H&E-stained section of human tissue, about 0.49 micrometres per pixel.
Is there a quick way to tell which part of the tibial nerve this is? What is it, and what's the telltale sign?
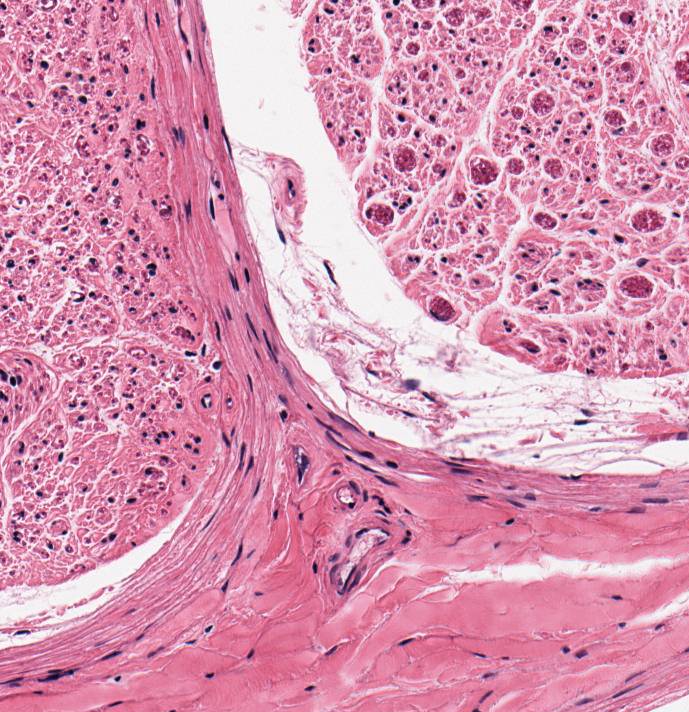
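Nerve fascicle, I'd say, fills these compartments. Each is packed with small round cross-cut profiles, many with a small central pink dot.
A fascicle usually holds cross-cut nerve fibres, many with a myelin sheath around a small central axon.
A curved band of wavy pink fibres with elongated dark nuclei runs parallel to the right border of the upper-left compartment. Across the bottom, dense pink collagen bundles run roughly horizontally; a few small blood vessels lie in the fibrous tissue near lower centre.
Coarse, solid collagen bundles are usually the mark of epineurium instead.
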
